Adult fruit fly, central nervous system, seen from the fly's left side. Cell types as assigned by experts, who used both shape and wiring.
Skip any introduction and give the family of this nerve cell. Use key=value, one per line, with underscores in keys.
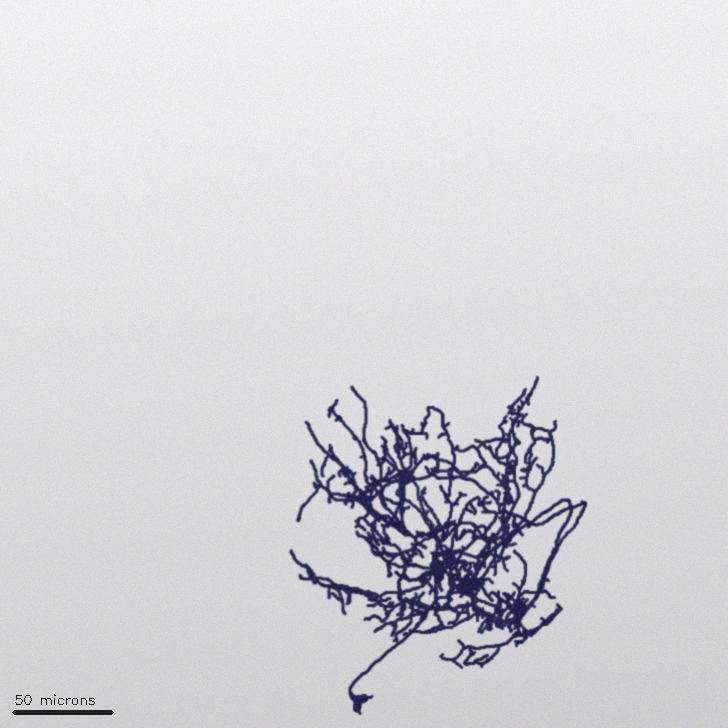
family=hemilineage 02A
